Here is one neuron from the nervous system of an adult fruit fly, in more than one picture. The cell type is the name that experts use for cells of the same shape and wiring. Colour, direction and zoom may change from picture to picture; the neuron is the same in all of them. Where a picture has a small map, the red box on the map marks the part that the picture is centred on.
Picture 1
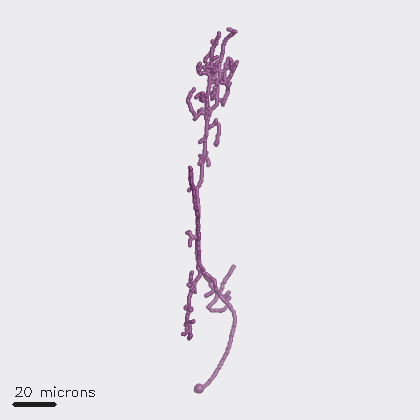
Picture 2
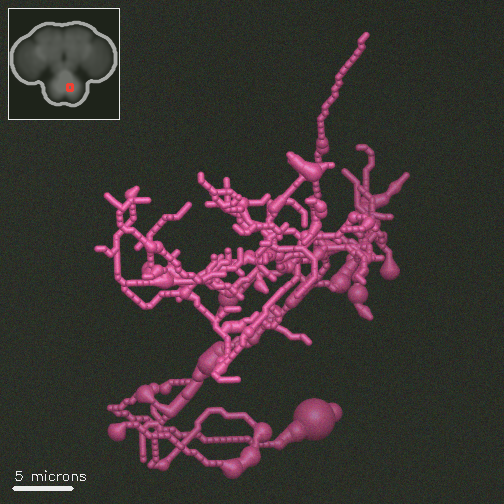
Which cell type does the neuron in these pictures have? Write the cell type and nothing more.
IN01B098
